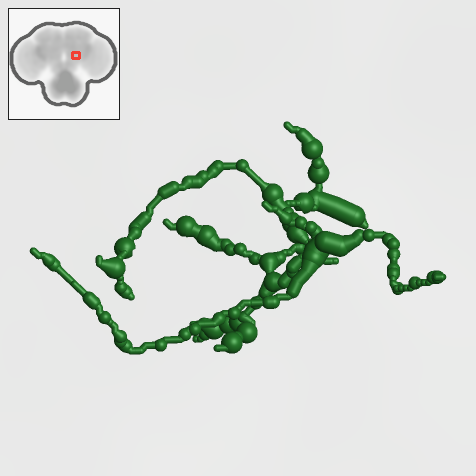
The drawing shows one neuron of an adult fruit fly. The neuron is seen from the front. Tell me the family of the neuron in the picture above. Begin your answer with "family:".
family: class olfactory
